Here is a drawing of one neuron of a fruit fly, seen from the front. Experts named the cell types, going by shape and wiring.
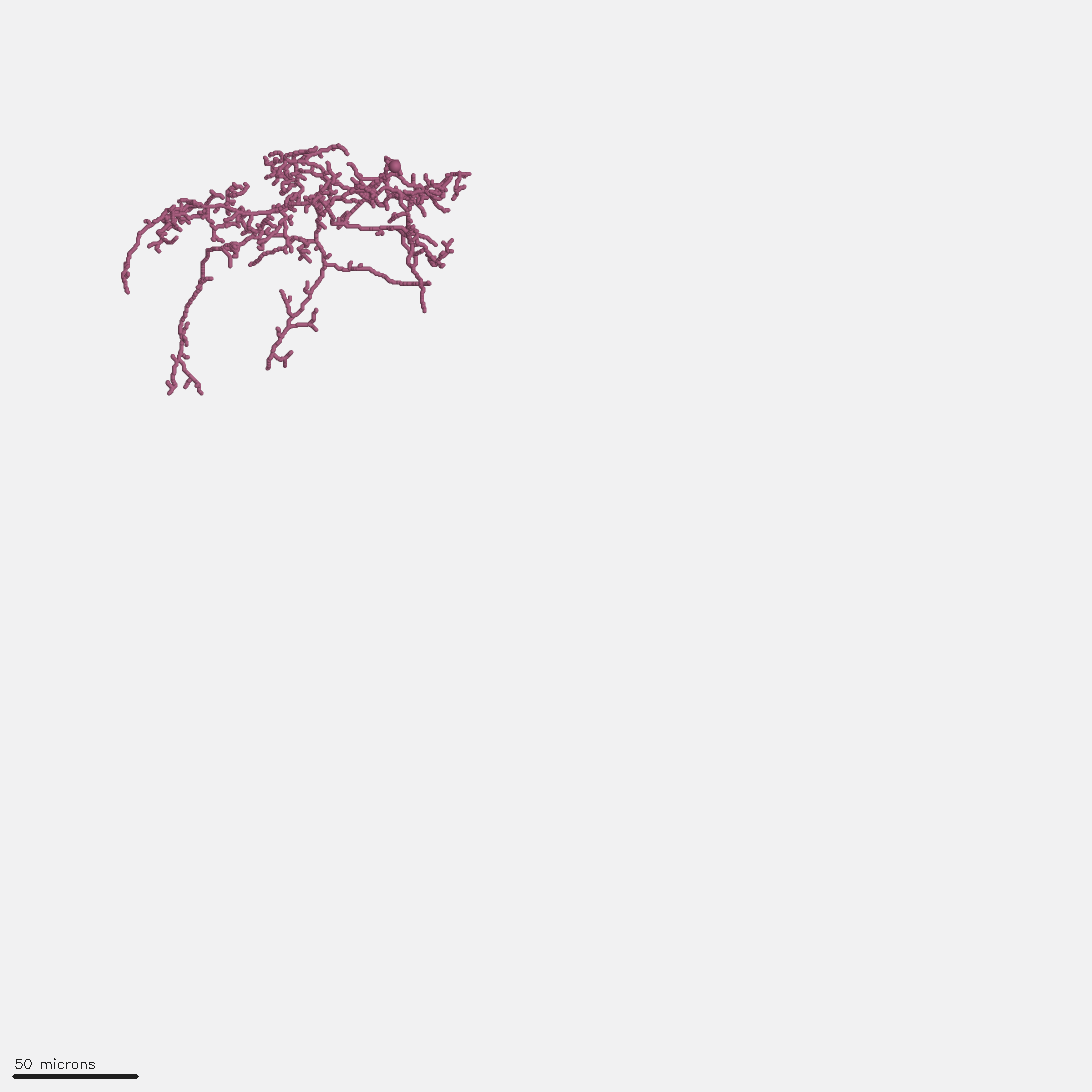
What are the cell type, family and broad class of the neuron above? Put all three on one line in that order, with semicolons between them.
SLP397; hemilineage SMPpd1; central-brain intrinsic neuron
